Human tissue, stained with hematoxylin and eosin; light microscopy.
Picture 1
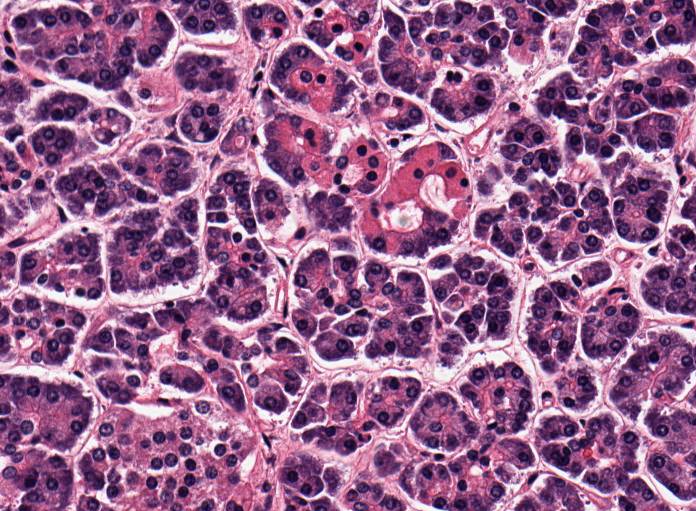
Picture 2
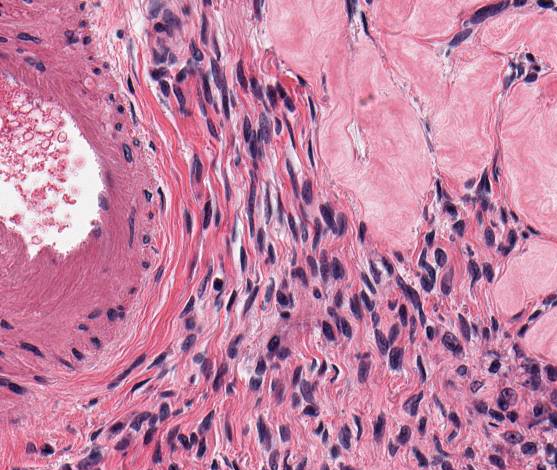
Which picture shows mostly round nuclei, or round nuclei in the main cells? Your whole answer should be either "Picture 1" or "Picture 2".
Picture 1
